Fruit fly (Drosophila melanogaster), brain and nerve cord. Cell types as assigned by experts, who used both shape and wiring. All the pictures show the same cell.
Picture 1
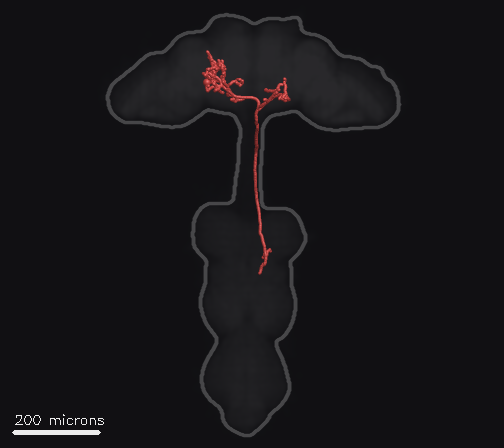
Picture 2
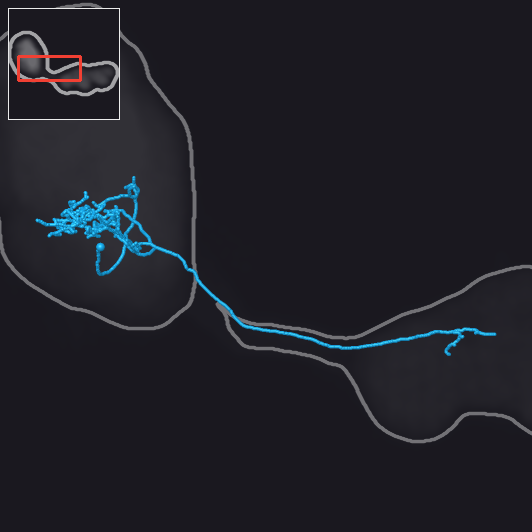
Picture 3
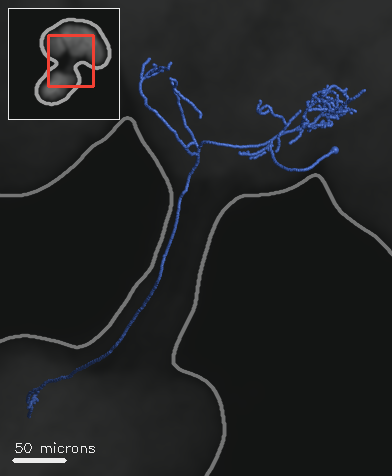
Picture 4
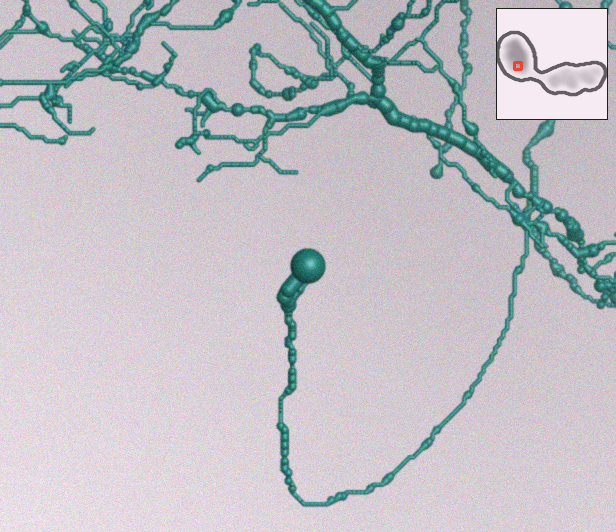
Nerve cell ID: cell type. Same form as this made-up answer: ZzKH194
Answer: DNge111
